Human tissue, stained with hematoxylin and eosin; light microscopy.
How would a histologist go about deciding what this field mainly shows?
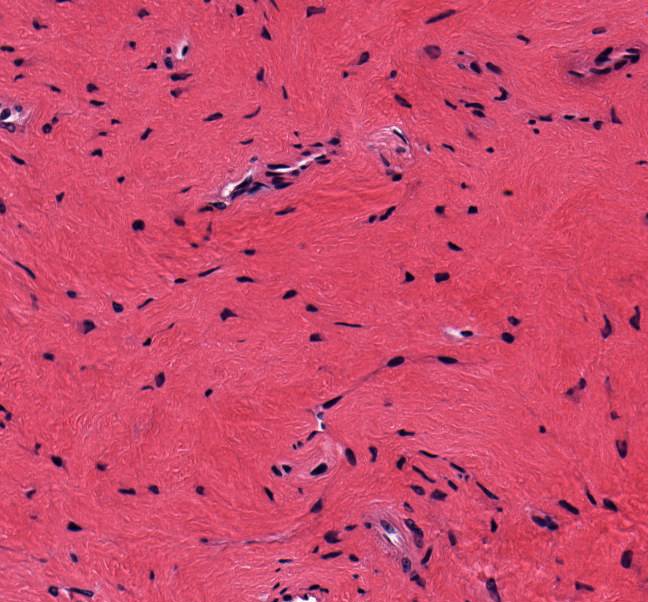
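Dense connective tissue. To begin, dense, pink, finely fibrillary tissue fills the field evenly, with no epithelium anywhere. Its fibres run in short, interlacing, swirling bundles rather than one parallel direction.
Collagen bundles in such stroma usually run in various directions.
Next, the nuclei are small, dark and mostly spindle-shaped to oval, sparse and widely spaced in abundant pink matrix.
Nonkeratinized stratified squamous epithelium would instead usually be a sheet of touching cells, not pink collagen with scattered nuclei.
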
